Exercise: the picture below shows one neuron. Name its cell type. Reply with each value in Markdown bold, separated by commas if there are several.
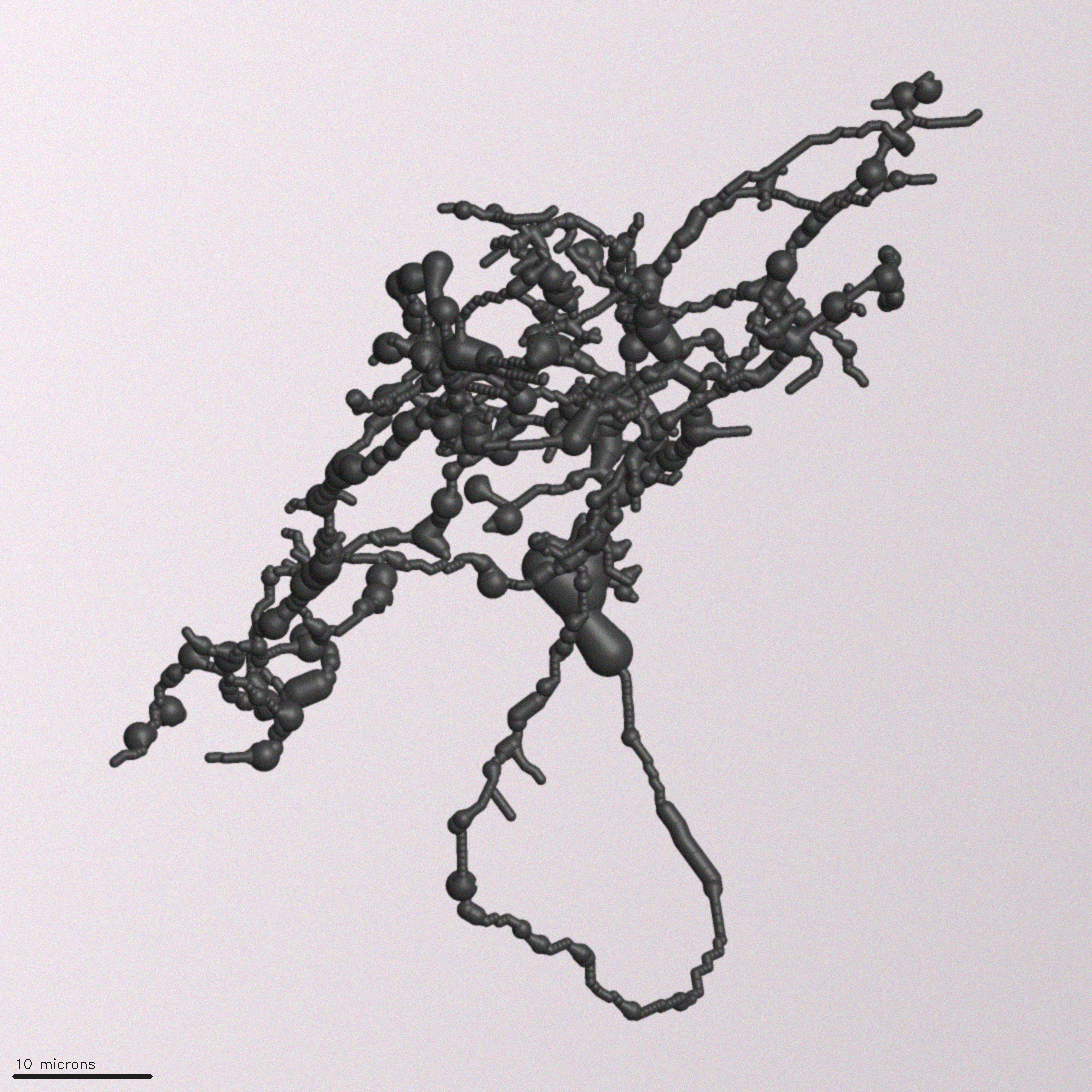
**LHPV2a1_a**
